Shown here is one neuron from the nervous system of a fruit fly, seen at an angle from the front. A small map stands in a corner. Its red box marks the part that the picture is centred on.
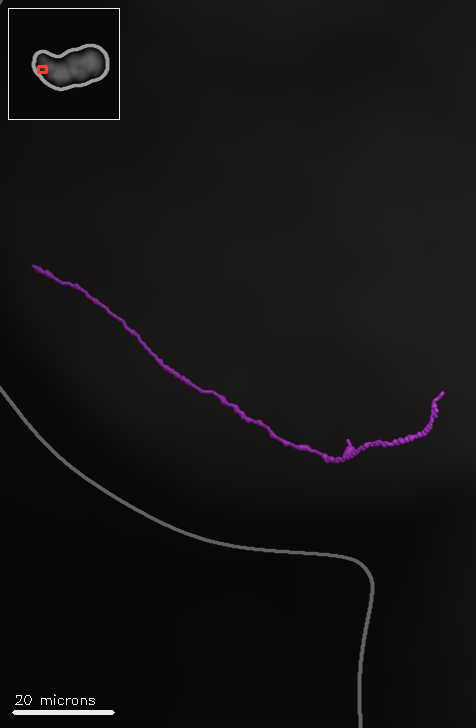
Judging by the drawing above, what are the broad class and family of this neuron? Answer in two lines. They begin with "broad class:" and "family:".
broad class: sensory neuron entering the nerve cord
family: class gustatory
